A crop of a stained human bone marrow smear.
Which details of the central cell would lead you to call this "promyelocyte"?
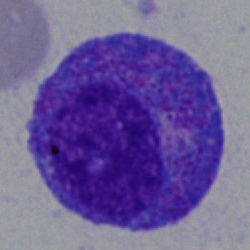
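This cell is a promyelocyte. Its outline is round. The nucleus lies off-centre, displaced towards the left side of the cell. Numerous fine purple granules are distributed throughout the cytoplasm. On the right of the nucleus, adjacent to it, there is a paler zone of cytoplasm.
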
